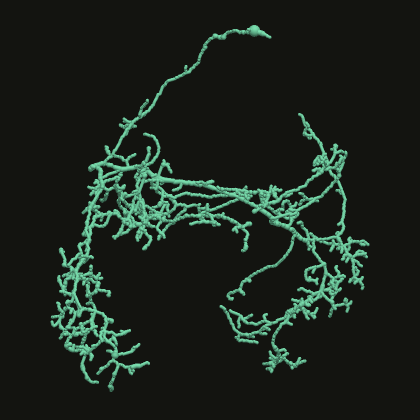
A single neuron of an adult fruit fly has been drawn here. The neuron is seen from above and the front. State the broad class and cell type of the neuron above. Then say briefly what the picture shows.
Its broad class is central-brain intrinsic neuron. Its cell type is SMP596. Its cell body lies at the top of the picture. As drawn here it is about as wide as it is tall.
